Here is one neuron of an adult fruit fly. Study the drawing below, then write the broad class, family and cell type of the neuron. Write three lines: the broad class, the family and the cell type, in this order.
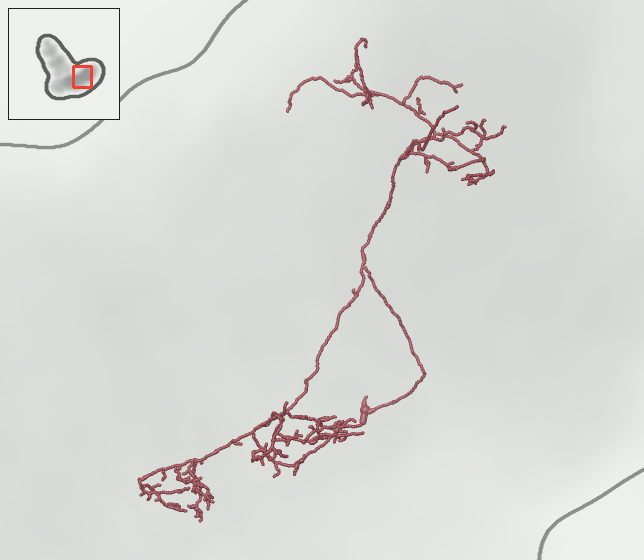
central-brain intrinsic neuron
class DAN
PAM04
